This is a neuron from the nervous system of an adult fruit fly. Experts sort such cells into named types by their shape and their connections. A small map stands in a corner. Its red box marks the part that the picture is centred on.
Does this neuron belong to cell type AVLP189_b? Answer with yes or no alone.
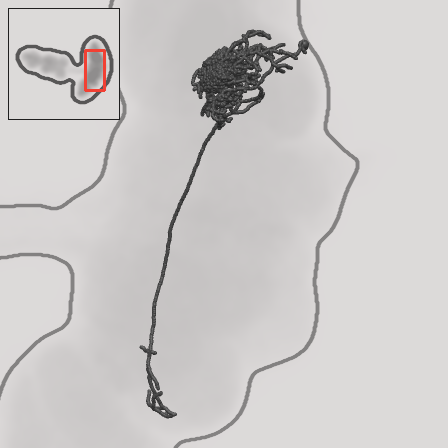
no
